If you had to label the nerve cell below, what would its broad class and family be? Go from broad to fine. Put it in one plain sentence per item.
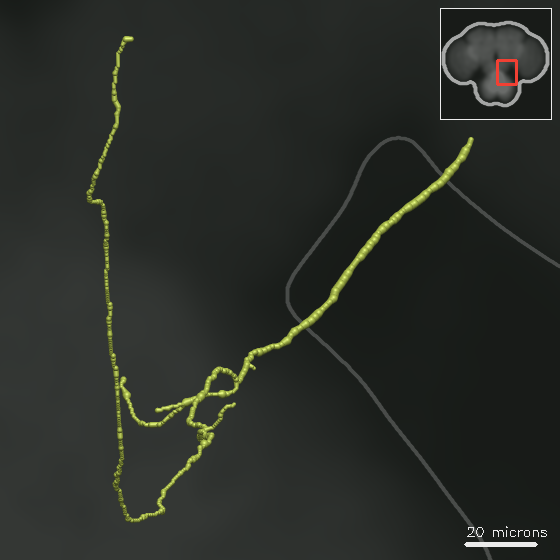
A sensory neuron ascending to the brain of class mechanosensory proprioceptive.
